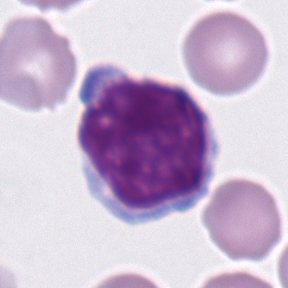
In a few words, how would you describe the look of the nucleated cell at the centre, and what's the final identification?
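Outline irregular, somewhat angular, not smoothly round. Nucleus: single rounded mass, no lobes or indentation. Small blue bulge of cytoplasm projecting at upper left. No vacuoles visible in cytoplasm. Typical lymphocyte.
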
